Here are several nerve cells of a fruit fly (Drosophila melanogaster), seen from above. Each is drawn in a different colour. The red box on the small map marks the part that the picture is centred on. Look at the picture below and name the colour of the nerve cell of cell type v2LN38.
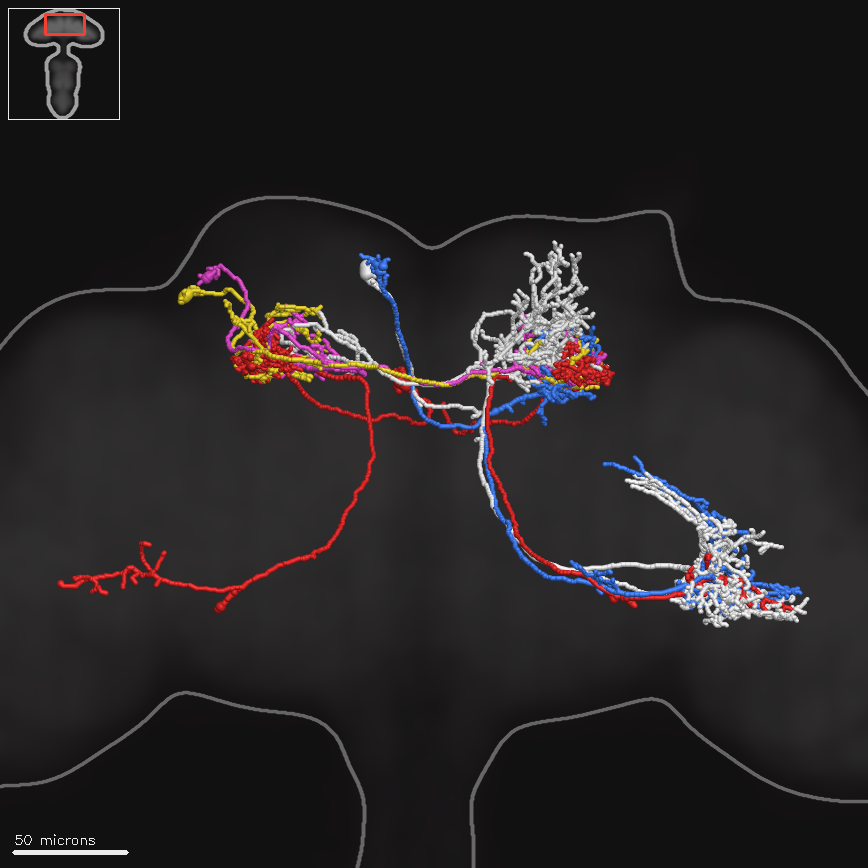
magenta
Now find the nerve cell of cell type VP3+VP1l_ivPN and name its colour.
red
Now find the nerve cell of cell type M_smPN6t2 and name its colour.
white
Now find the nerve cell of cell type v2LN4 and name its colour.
yellow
